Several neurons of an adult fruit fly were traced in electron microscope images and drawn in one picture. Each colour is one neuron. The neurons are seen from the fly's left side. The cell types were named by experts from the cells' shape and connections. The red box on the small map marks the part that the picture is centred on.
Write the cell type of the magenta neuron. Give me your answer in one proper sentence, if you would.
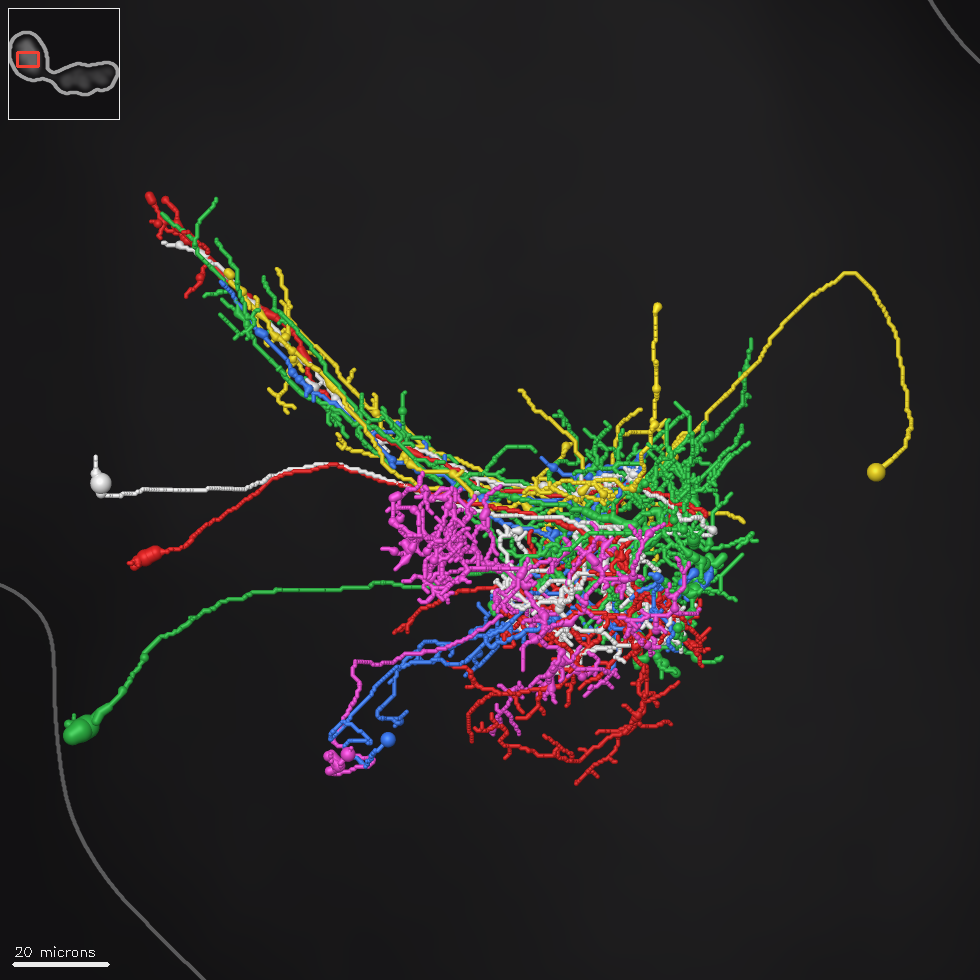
This neuron represents the cell type WED056.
